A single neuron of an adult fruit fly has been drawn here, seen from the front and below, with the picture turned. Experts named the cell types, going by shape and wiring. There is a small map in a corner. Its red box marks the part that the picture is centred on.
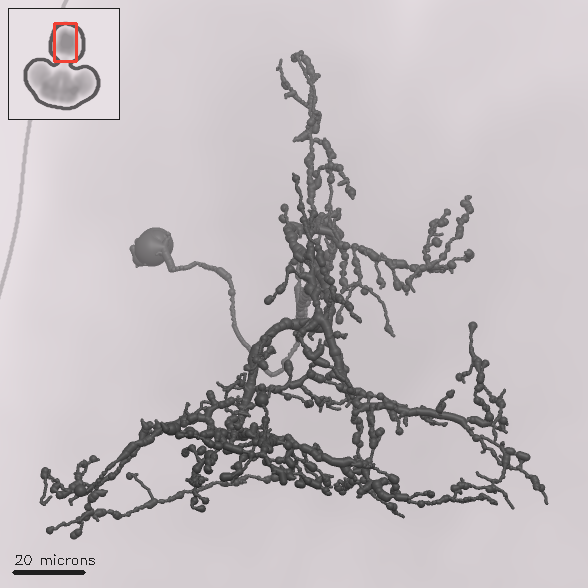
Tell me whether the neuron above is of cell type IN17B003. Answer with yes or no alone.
yes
